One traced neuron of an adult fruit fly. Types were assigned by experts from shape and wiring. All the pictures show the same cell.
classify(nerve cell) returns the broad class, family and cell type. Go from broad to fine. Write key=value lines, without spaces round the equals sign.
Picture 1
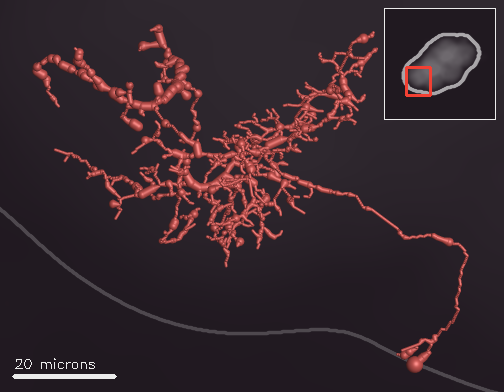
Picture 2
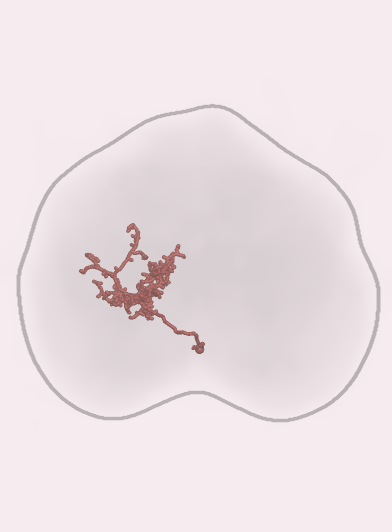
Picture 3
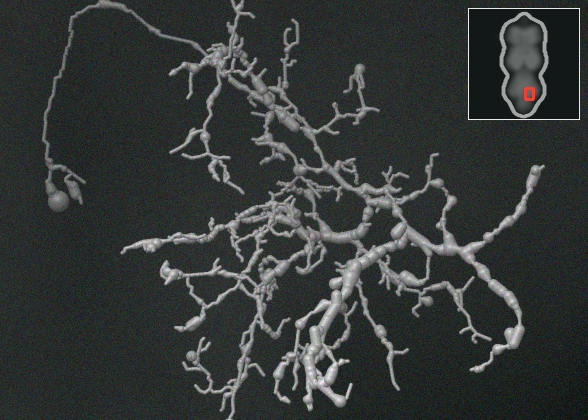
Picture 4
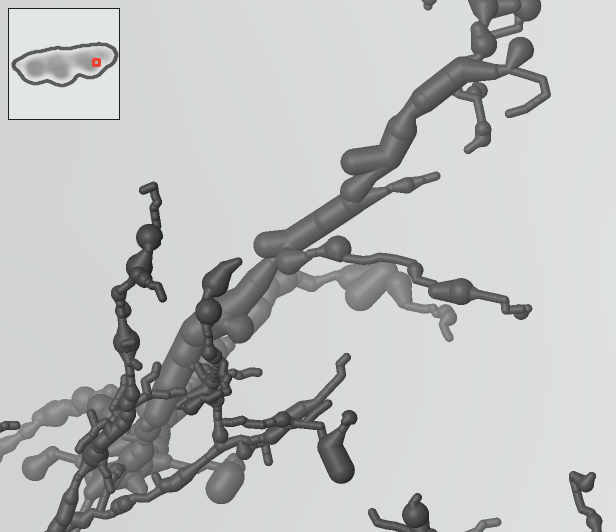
broad_class=nerve-cord intrinsic neuron
family=hemilineage 13B
cell_type=IN13B054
